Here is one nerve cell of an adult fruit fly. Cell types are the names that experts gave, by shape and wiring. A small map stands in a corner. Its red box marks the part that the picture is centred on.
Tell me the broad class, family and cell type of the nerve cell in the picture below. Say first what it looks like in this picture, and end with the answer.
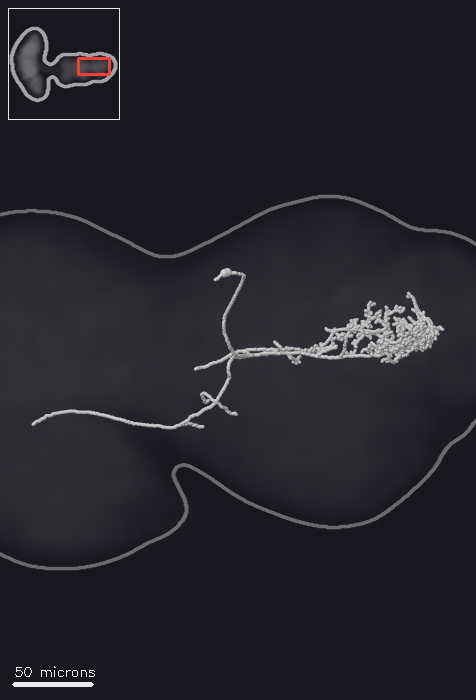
It lies in the nerve cord. The cell body is in the middle of the picture. By the scale bar it is about 250 microns wide in this view. It is a nerve-cord intrinsic neuron. The family is hemilineage 23B. The cell type is IN23B031.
